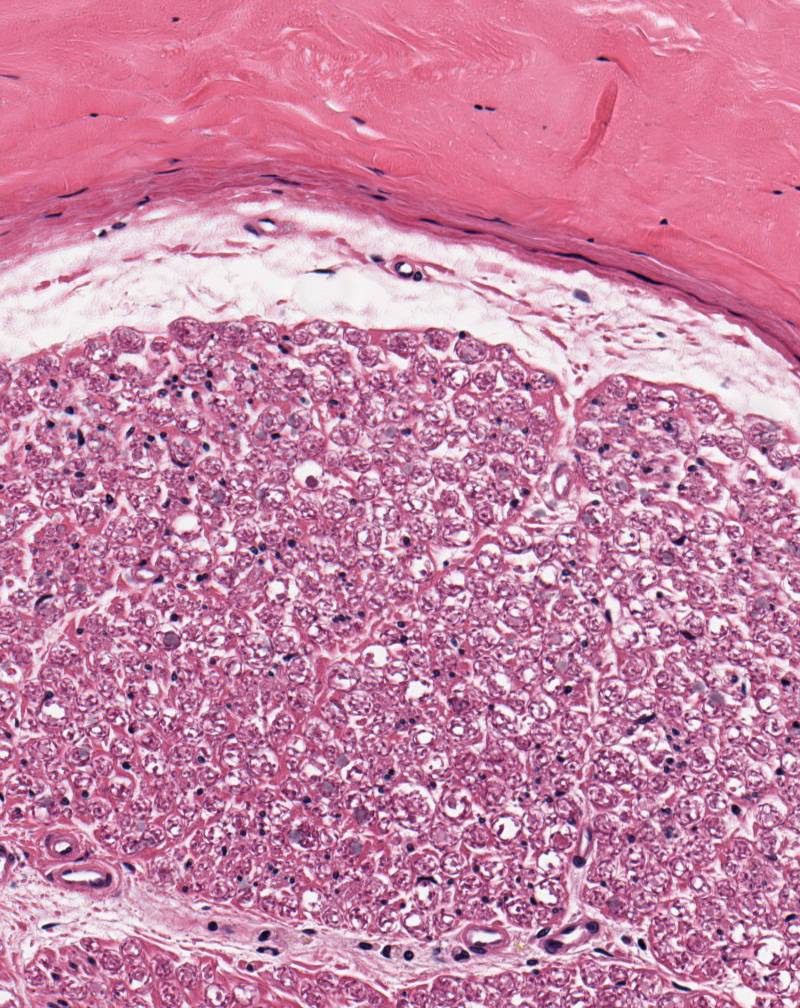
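Tibial nerve. Above, dense pink fibrous tissue; below, a large compact bundle of closely packed round profiles. Its fibres are cut across, each a central pink dot inside a pale ring. Small dark oval nuclei lie thinly scattered, far fewer than the profiles. Pink-walled small vessels run in the bottom fibrous band, two at lower left.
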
